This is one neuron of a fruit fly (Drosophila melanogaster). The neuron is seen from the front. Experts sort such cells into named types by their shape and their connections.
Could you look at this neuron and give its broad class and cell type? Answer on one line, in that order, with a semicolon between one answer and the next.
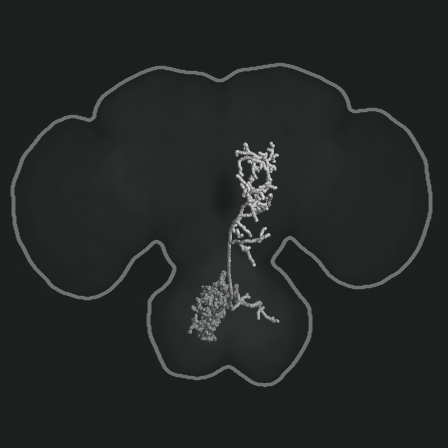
ascending neuron; ANXXX094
